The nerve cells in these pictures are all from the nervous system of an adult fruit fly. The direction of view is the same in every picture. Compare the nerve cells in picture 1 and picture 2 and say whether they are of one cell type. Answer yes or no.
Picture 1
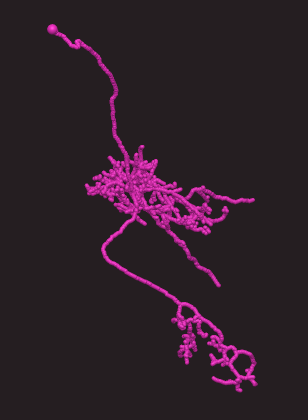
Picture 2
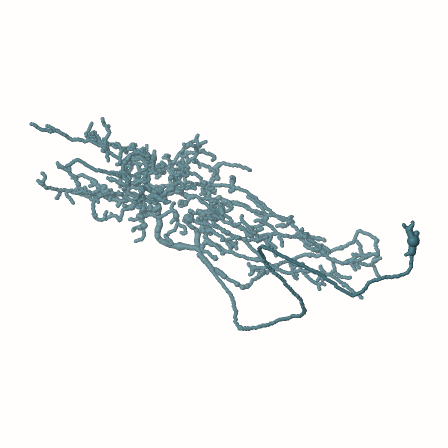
no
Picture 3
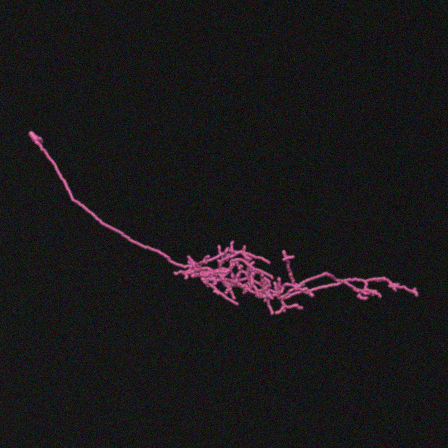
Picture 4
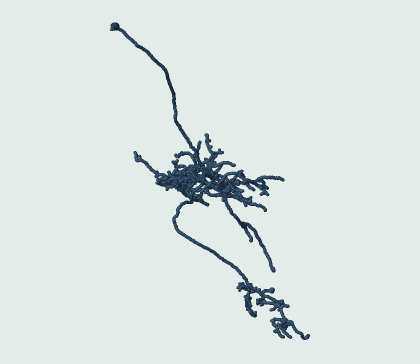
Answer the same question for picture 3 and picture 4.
no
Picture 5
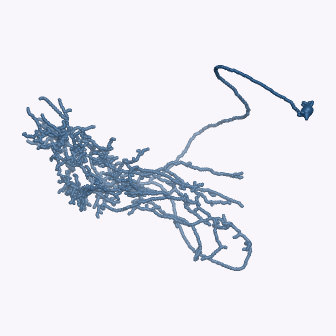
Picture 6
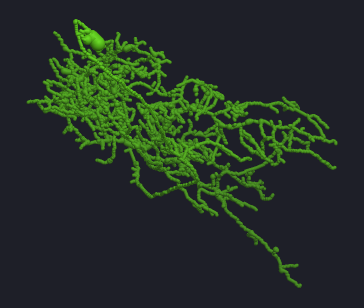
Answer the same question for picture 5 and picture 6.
yes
